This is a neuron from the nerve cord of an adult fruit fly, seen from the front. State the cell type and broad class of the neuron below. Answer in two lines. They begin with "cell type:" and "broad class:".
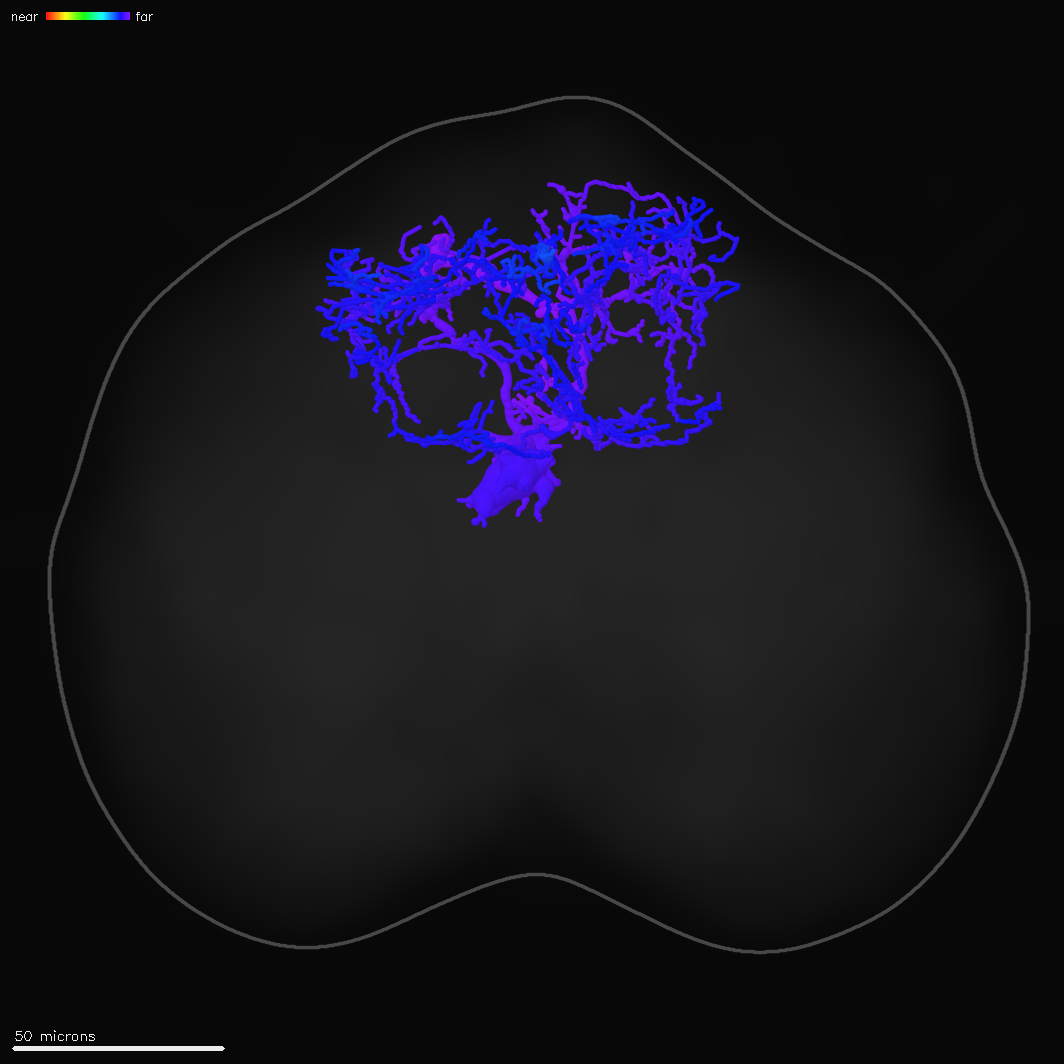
cell type: INXXX263
broad class: nerve-cord intrinsic neuron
